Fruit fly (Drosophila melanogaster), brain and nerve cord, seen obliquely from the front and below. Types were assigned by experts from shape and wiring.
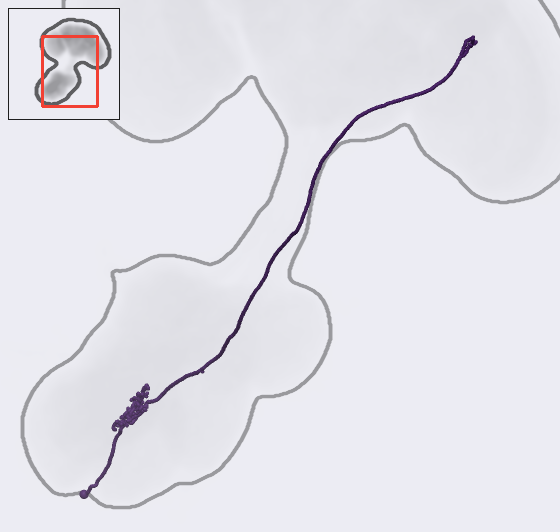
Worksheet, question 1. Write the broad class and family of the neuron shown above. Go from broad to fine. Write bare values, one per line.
ascending neuron
hemilineage 10B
